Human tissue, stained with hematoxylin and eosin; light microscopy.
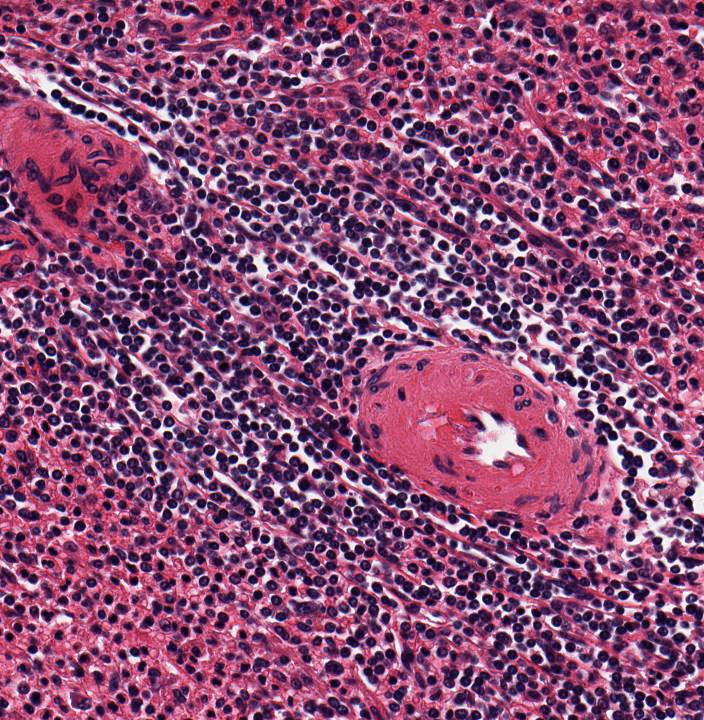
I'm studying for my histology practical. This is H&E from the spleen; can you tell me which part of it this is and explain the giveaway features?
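Field: white pulp. Diffuse, densely packed sheet of small round cells throughout, mostly small lymphocytes with dark, round nuclei and scant cytoplasm.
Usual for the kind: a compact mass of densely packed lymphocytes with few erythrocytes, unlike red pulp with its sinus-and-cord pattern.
Round vessel right of centre: thick, homogeneous pink wall, small lumen.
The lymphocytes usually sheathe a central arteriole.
No follicles or pale germinal centres seen.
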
